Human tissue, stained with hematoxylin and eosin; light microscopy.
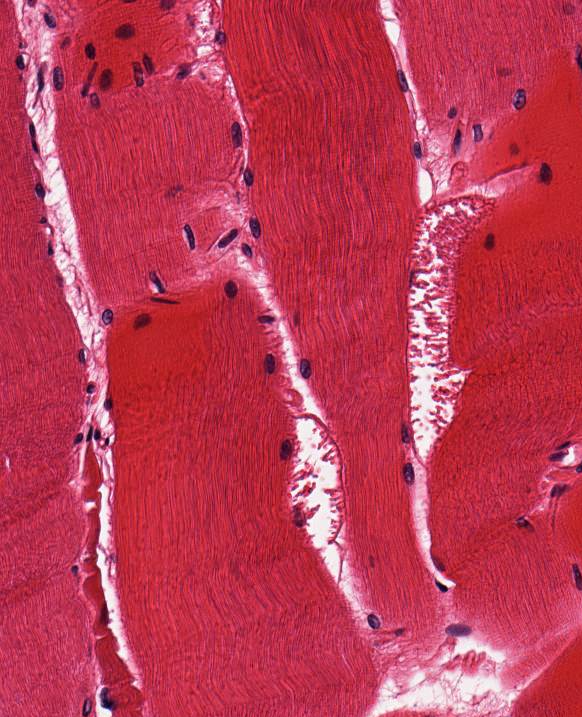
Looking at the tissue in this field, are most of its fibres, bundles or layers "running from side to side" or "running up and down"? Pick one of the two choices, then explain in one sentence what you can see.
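Running up and down. Long muscle fibres run roughly from top to bottom of the field.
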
